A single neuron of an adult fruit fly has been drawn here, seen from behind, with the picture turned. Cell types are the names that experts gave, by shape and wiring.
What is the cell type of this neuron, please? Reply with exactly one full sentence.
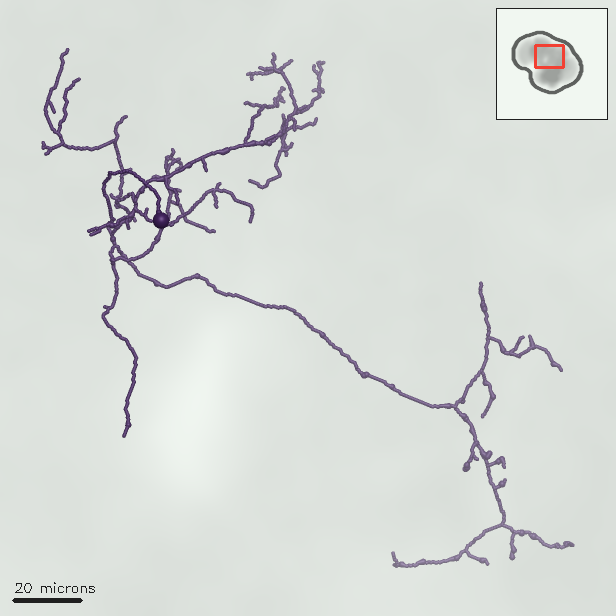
The cell type of this neuron is CB1856.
